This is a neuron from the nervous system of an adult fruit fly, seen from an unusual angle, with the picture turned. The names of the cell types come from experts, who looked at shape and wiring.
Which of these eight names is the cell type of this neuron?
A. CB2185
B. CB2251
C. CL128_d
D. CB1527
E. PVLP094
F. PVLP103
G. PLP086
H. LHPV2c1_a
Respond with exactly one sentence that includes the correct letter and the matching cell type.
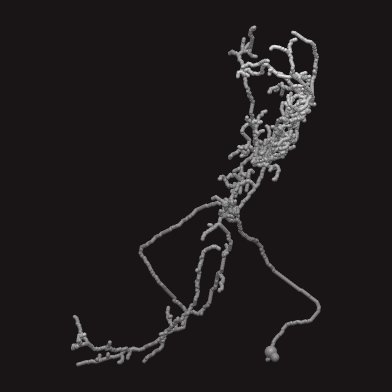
In option F is PVLP103, which is the cell type of the neuron.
